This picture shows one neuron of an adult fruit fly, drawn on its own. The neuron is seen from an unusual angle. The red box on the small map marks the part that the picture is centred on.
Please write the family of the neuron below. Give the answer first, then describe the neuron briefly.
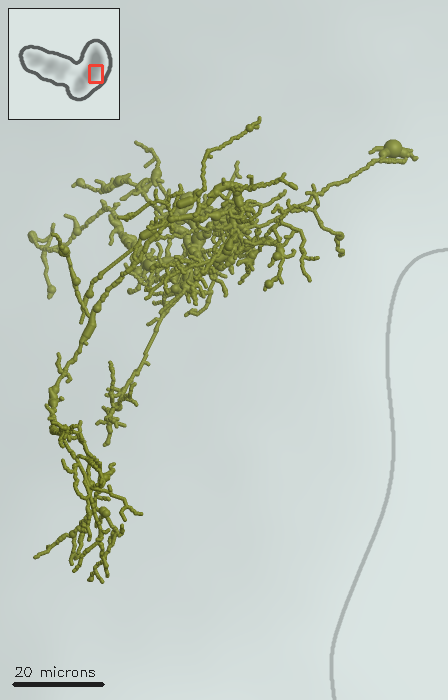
The family is hemilineage TRdl_b. It is a central-brain intrinsic neuron. It lies in the brain. The cell body is at the upper right of the picture. From top to bottom in the picture it spans about 110 microns.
